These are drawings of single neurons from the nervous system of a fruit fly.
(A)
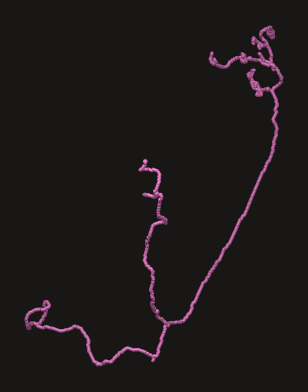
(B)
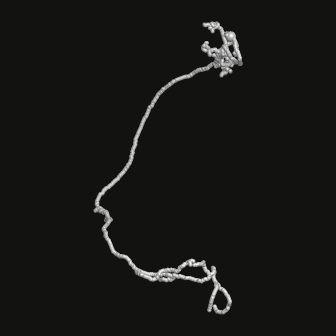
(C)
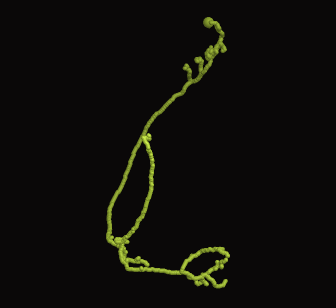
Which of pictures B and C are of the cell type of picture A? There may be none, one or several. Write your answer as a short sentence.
None of them is of the same cell type.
